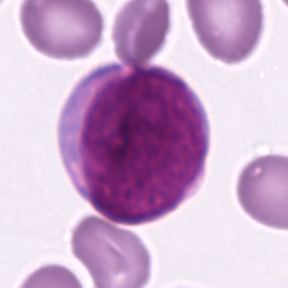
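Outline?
Round, smooth.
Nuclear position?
Off-centre, pushed toward the right.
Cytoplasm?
Pale greyish-blue, no granules seen.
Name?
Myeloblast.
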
